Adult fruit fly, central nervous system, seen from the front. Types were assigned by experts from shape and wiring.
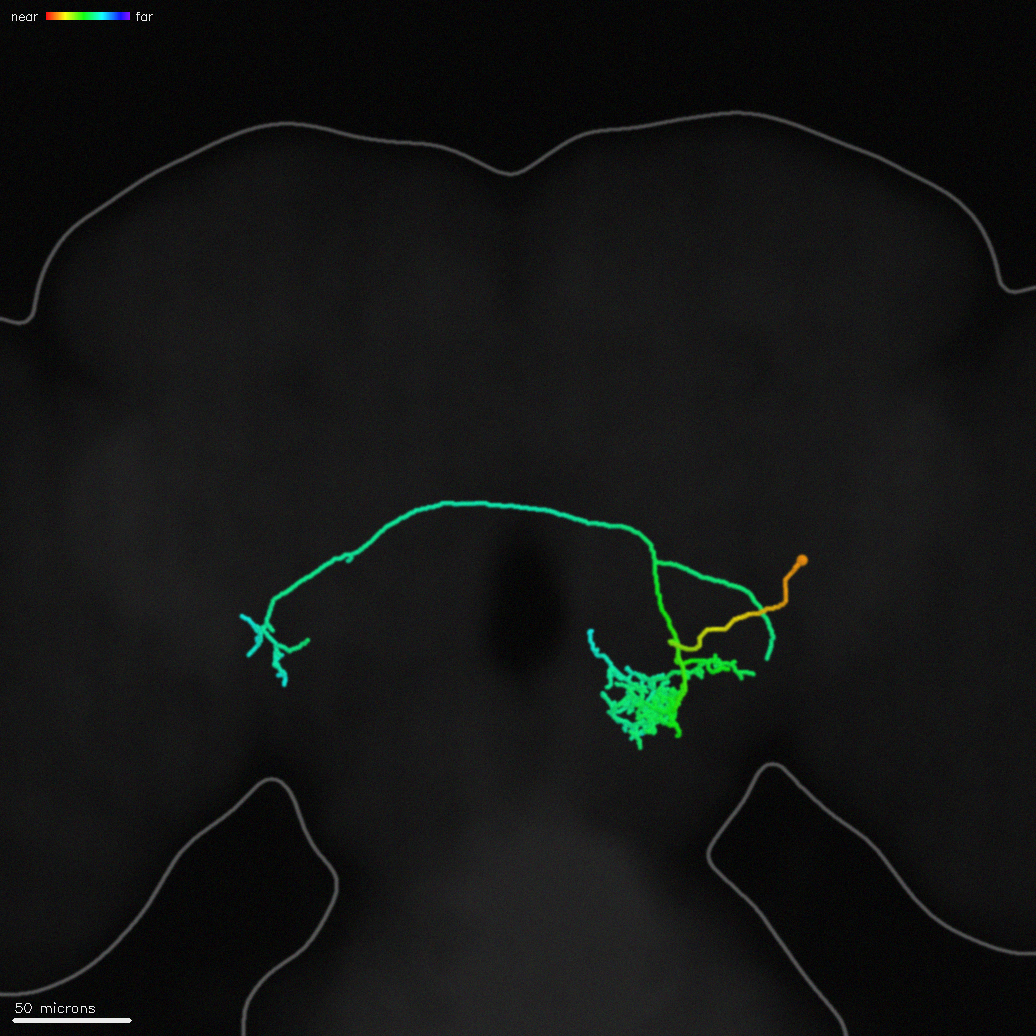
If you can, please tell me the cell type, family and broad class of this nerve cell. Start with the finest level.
CB3673b; hemilineage ALl1_ventral; central-brain intrinsic neuron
